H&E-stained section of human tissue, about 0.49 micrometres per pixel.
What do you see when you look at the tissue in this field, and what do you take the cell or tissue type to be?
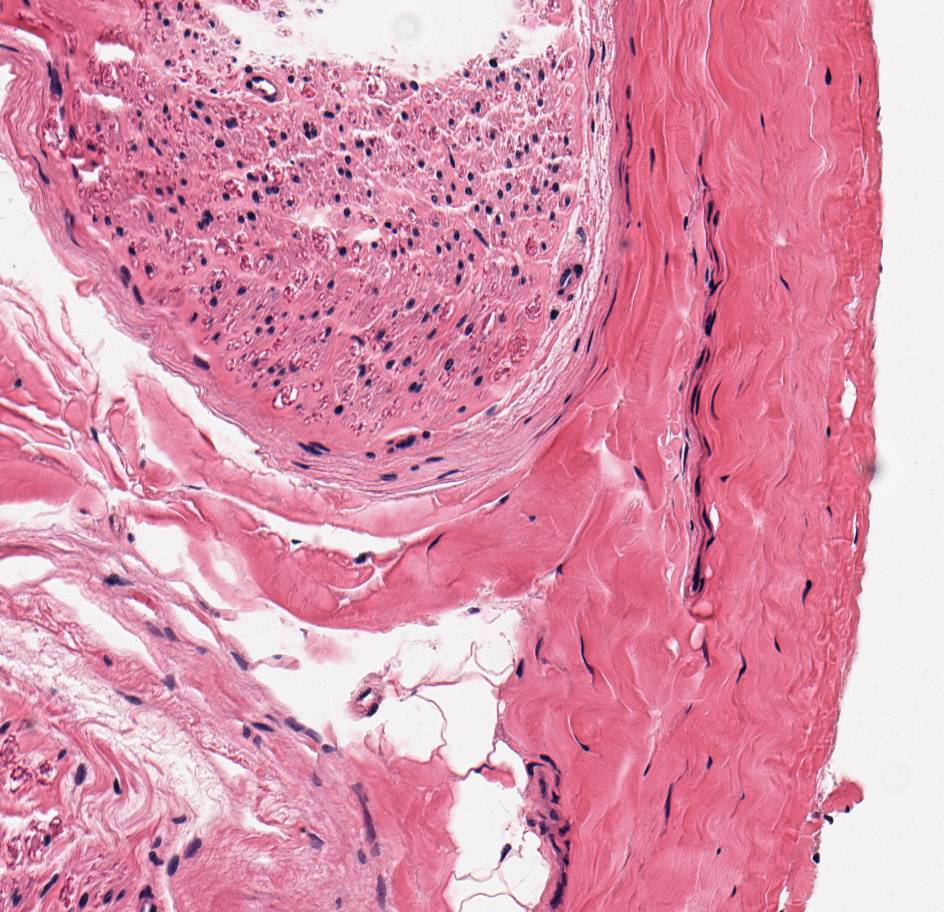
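Looking first at the upper left, I see a rounded bundle of nerve fibres, with a thick band of dense collagen running down its right side. Inside it, the fibres are cut across as many small round profiles, and small dark oval nuclei are scattered evenly among them. In the collagen band, nuclei are sparse, thin and elongated. So this is tibial nerve.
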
